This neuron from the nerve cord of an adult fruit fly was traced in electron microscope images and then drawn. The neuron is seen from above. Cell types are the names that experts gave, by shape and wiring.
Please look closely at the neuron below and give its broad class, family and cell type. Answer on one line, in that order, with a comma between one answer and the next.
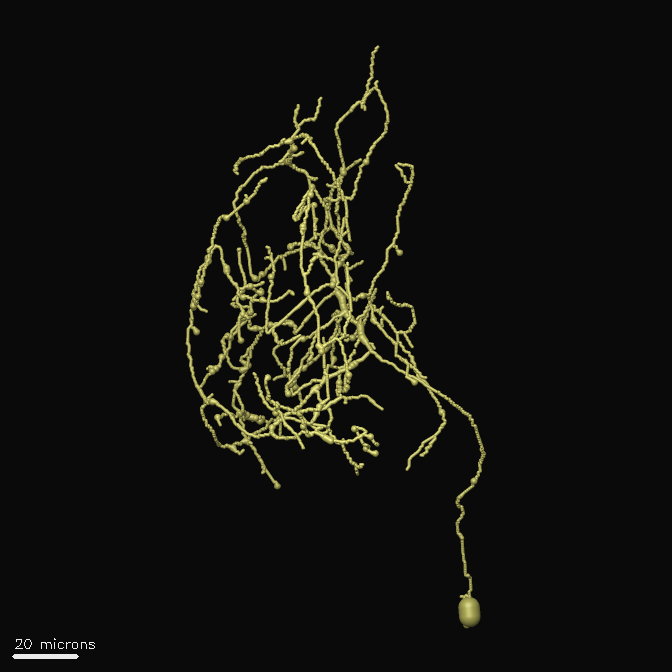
nerve-cord intrinsic neuron, hemilineage 04B, IN04B025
